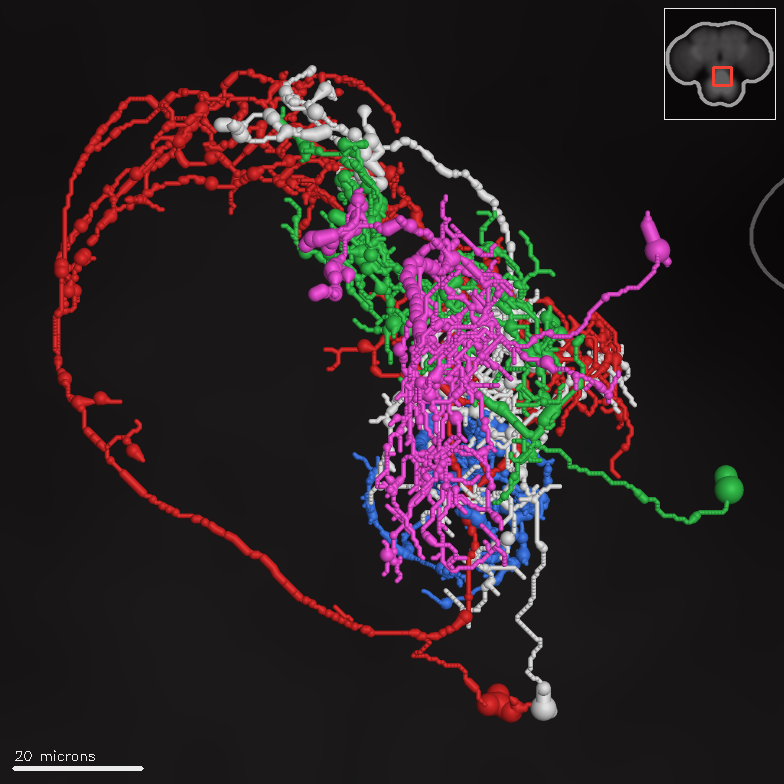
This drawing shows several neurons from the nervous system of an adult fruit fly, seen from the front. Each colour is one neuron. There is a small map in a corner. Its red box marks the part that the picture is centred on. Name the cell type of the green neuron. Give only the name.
INXXX438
